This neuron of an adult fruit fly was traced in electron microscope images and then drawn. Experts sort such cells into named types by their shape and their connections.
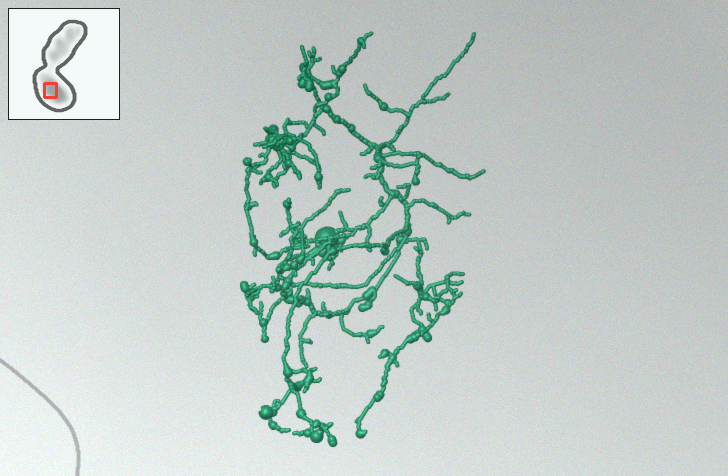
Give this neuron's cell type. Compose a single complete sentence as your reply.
As for cell type, this neuron is SAD117.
